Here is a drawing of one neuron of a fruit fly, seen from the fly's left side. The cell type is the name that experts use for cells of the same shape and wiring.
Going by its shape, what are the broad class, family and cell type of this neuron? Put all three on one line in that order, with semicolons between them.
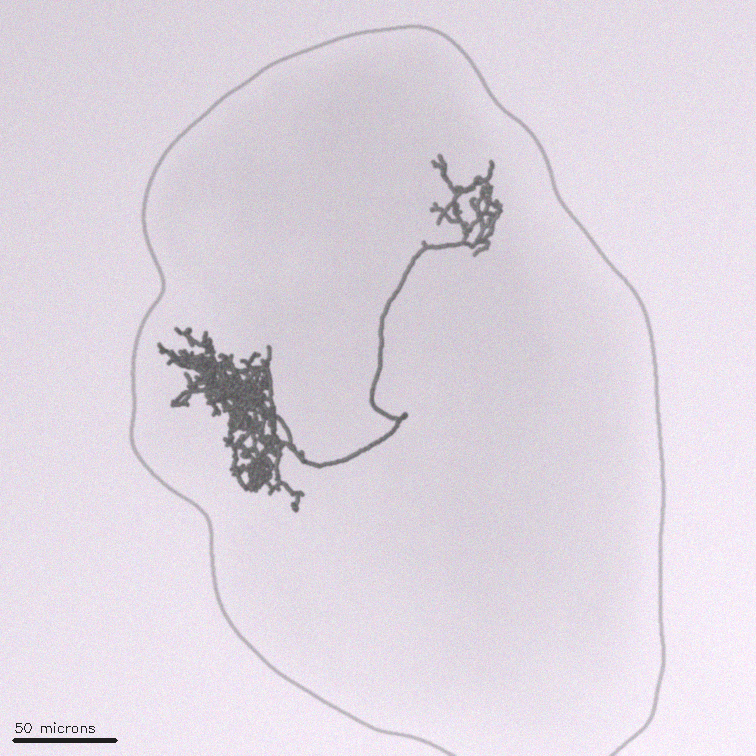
central-brain intrinsic neuron; hemilineage ALl1_ventral; M_l2PNl23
